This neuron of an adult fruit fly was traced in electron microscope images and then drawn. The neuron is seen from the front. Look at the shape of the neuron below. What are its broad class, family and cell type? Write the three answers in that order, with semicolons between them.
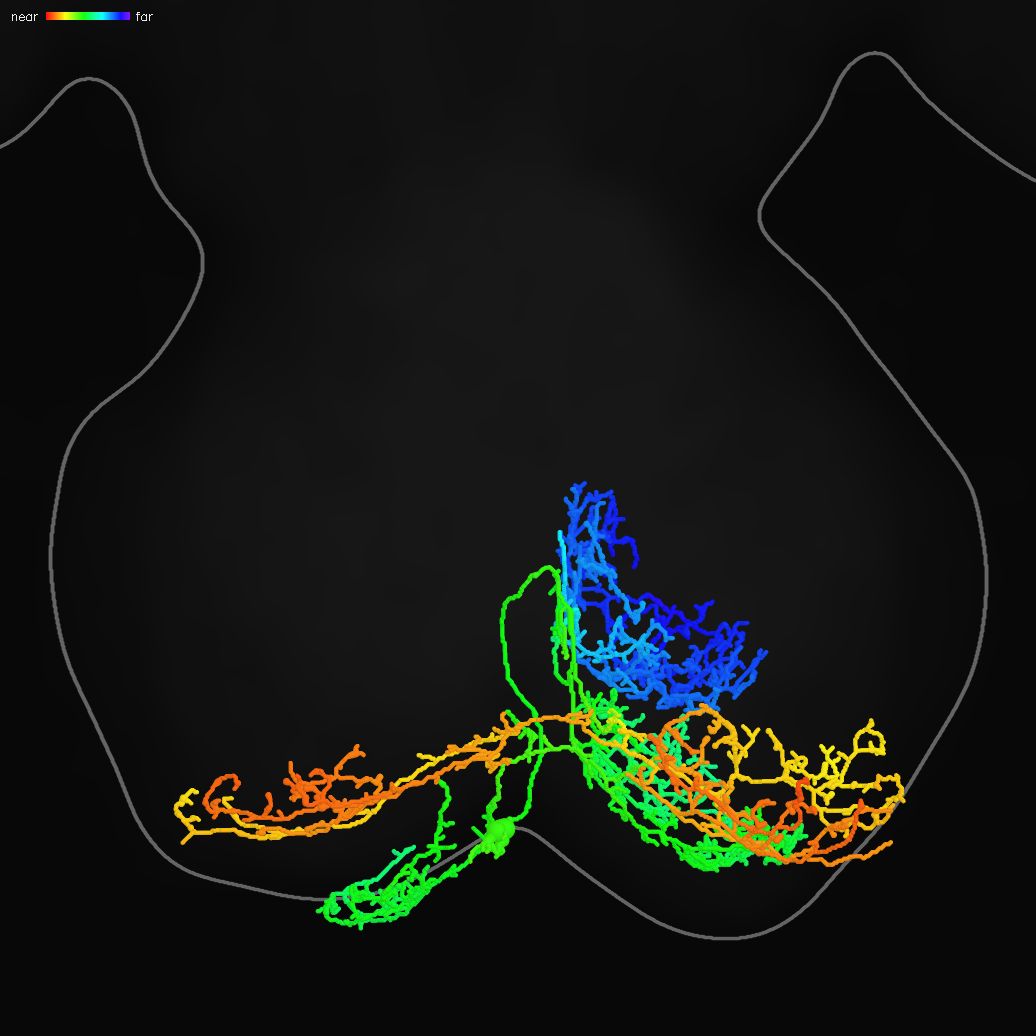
nerve-cord intrinsic neuron; hemilineage 05B; IN05B017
